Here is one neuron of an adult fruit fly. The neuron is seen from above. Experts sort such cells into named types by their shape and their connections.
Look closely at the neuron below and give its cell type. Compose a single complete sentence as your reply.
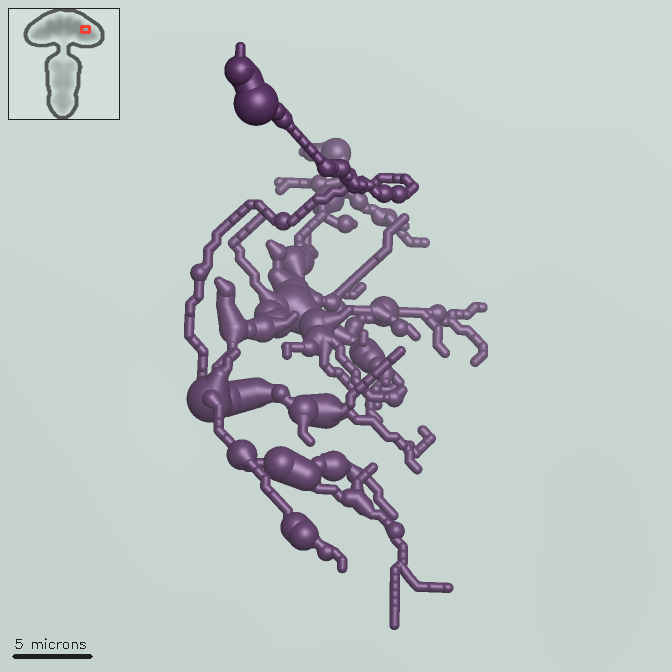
This neuron is categorized as cell type Dm8a.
